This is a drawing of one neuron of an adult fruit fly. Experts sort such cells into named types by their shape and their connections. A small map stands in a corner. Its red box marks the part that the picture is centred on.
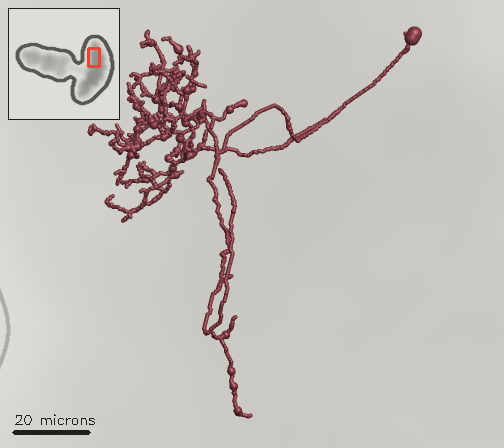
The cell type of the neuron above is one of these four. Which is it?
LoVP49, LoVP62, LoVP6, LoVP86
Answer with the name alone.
LoVP6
